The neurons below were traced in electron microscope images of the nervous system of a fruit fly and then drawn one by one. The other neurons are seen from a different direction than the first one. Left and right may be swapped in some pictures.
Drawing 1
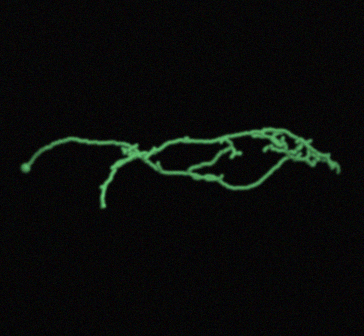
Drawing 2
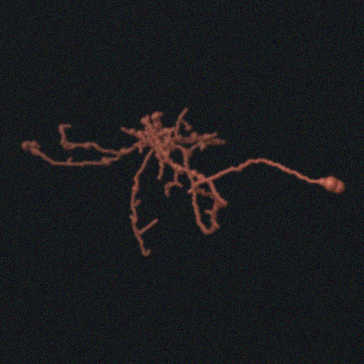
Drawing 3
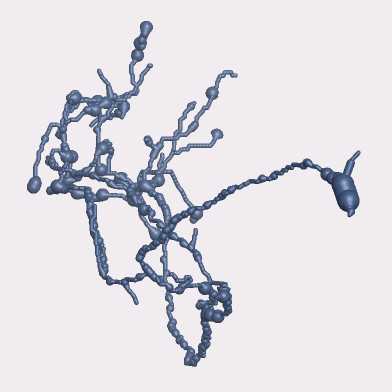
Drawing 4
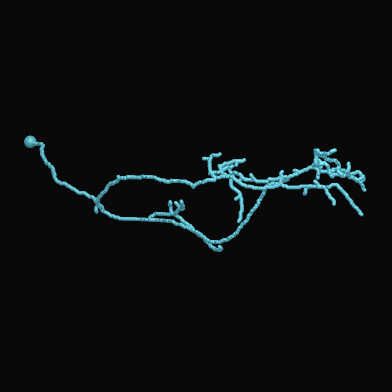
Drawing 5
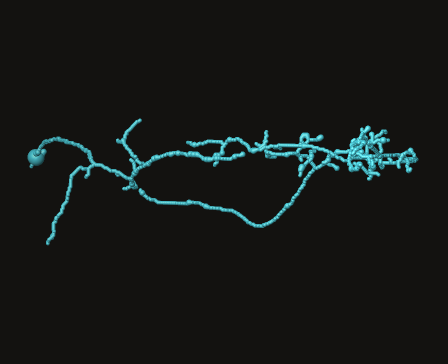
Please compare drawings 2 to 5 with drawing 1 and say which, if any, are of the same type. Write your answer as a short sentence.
None of them is of the same cell type.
